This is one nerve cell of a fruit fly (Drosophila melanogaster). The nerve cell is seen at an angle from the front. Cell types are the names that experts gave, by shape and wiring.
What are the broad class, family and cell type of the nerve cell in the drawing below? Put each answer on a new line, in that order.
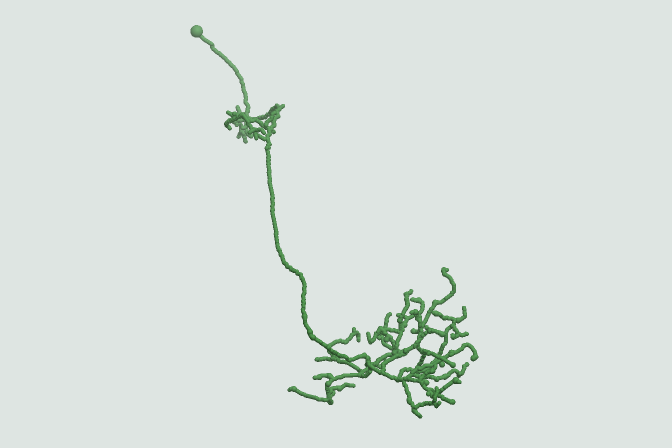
central-brain intrinsic neuron
hemilineage DL1_dorsal
FB2F_c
